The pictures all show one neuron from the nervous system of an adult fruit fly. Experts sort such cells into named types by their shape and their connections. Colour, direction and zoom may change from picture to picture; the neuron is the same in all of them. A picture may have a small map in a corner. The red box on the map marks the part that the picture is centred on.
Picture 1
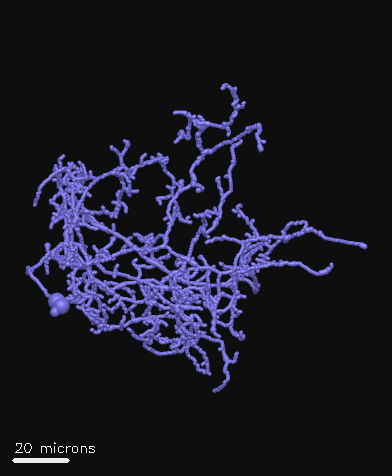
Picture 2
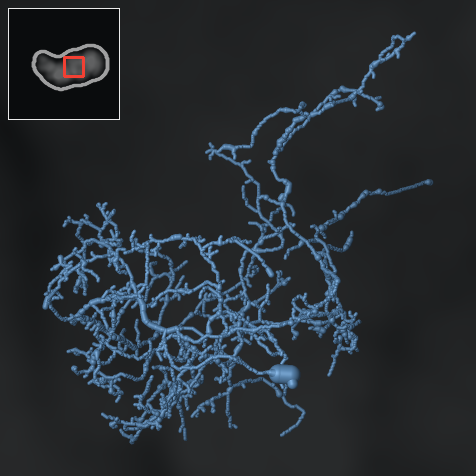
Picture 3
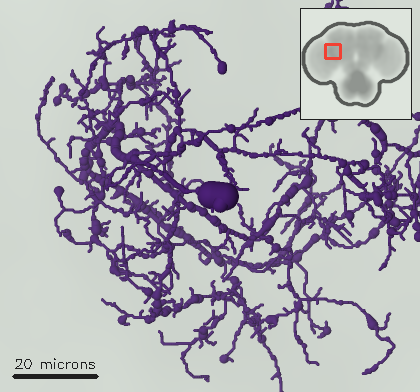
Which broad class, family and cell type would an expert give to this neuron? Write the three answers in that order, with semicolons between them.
central-brain intrinsic neuron; hemilineage VLPa1_lateral; AVLP285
